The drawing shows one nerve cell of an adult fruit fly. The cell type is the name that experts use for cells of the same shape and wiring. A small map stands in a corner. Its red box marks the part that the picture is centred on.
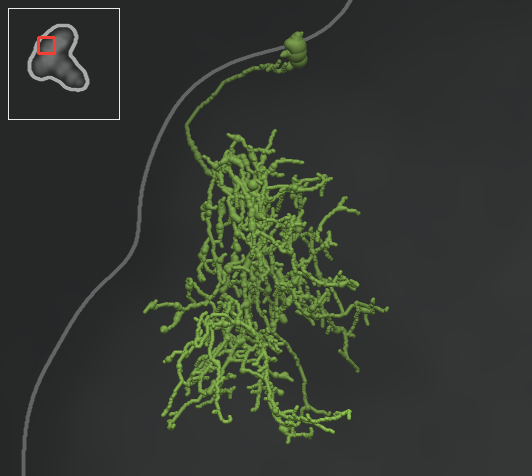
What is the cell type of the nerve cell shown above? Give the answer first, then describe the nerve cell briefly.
It is of cell type GNG051. It is a central-brain intrinsic neuron. In this view it is taller than it is wide.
